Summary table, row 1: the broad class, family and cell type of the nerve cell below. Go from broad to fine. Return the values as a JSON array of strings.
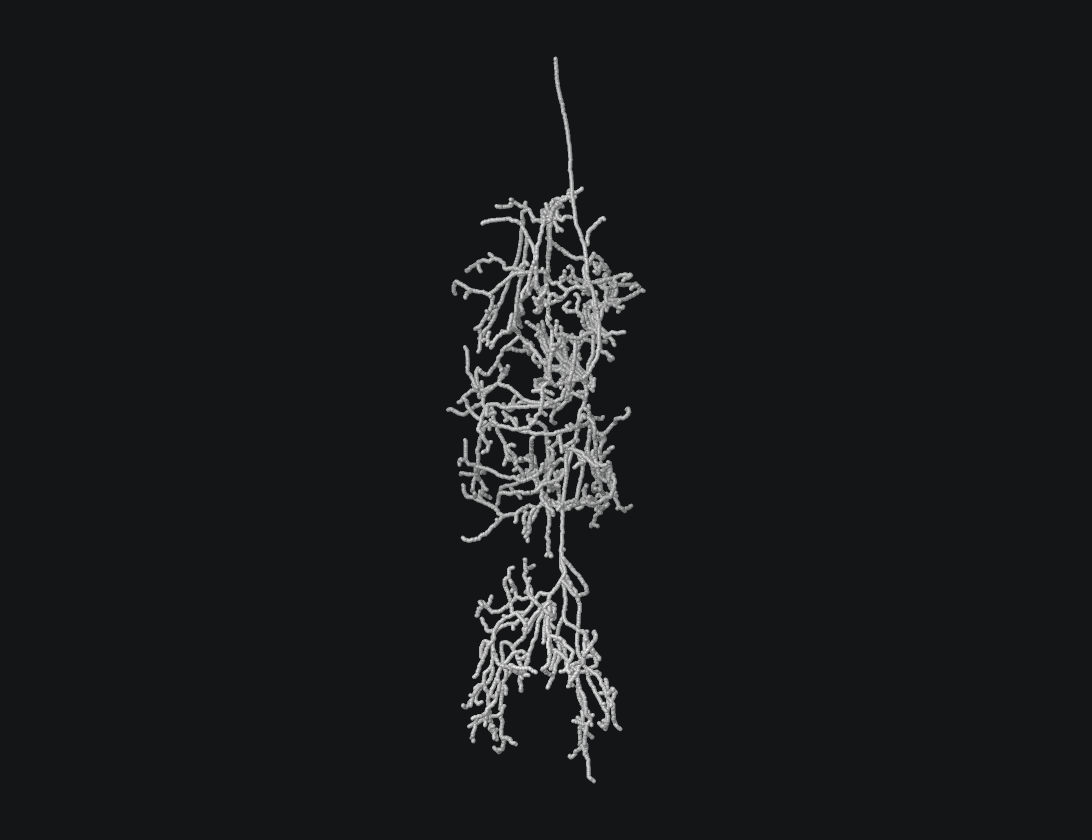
["descending neuron", "DNge", "DNge047"]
